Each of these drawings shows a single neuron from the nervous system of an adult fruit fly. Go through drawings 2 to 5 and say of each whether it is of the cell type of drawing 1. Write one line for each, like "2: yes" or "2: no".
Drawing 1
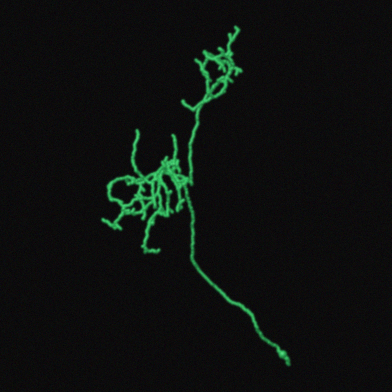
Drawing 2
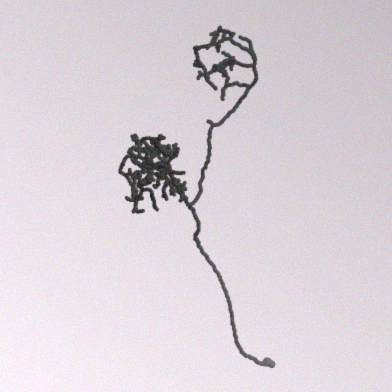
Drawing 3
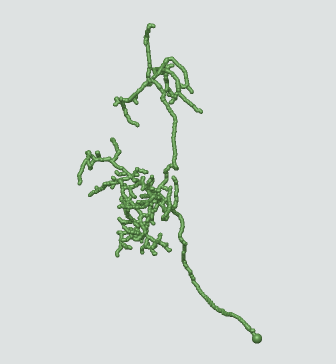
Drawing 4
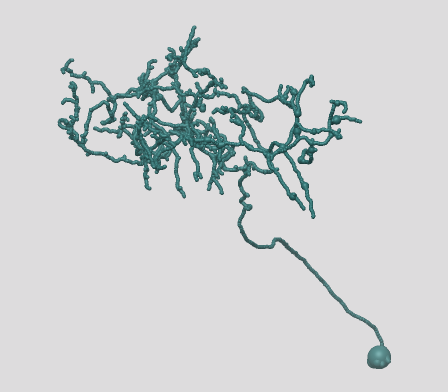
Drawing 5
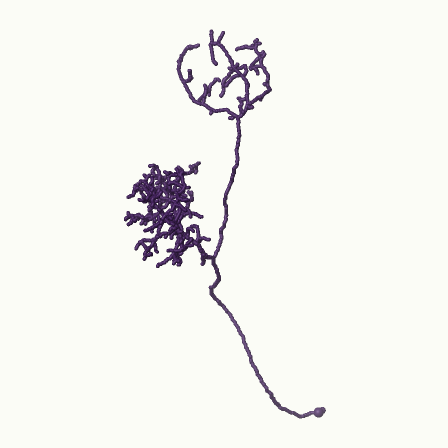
2: no
3: no
4: no
5: no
